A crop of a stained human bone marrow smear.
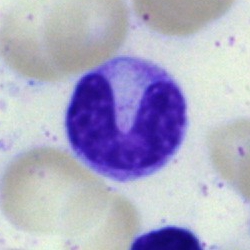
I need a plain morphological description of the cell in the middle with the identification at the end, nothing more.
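The nucleus is horseshoe-shaped, and its indentation opens toward the top of the picture. This indentation reaches past the middle of the cell. Dark purple, coarsely clumped chromatin makes up the nucleus. Most of the visible cytoplasm lies within the nuclear indentation. The name of this cell is band neutrophil.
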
